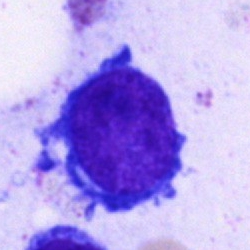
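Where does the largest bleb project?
From the top of the cell.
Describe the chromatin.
Finely granular and deep purple throughout the nucleus.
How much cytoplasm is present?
Only a thin, deep blue rim.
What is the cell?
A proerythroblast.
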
